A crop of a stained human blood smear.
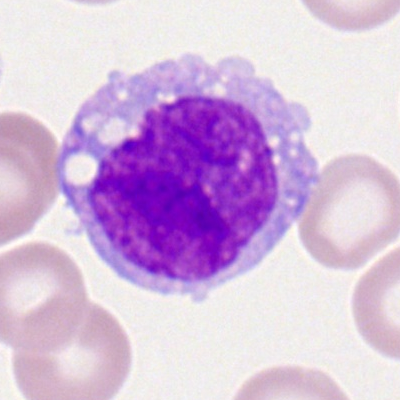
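Monocyte (central cell, stained human blood smear). The nucleus fills most of the cell, leaving a moderate rim of pale lilac-blue cytoplasm. Several small clear vacuoles lie in the cytoplasm; the largest sits on the left side of the cell beside the nucleus.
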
